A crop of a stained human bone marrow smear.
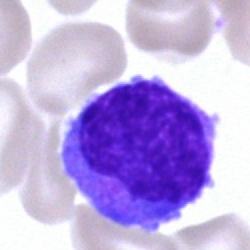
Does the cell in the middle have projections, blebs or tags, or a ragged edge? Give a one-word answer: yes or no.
Yes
